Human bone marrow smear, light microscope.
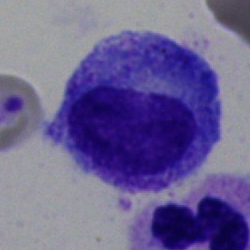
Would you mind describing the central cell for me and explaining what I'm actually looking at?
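Here the nucleus lies off-centre, toward the lower part of the cell, its chromatin deep purple and fairly dense throughout. A paler band of cytoplasm lies just above it. Fine reddish-purple granules are scattered in the cytoplasm, most visible in the upper part. This is a promyelocyte.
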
